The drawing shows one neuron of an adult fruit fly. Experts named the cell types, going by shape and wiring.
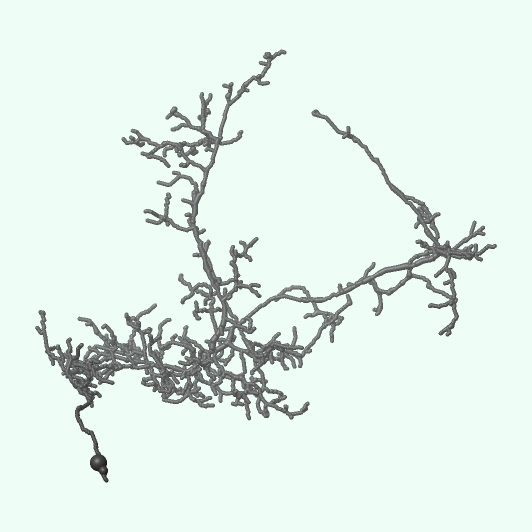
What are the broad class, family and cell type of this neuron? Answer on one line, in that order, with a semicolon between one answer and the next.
nerve-cord intrinsic neuron; hemilineage 13B; IN13B024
